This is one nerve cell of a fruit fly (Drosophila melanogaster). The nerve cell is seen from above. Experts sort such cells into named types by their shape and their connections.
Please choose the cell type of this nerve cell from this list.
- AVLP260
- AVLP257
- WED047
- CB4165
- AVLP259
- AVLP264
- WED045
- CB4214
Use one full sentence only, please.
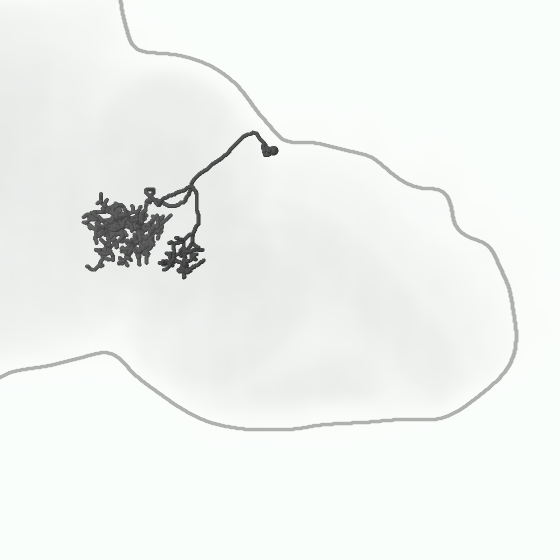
The nerve cell is a member of cell type WED045.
